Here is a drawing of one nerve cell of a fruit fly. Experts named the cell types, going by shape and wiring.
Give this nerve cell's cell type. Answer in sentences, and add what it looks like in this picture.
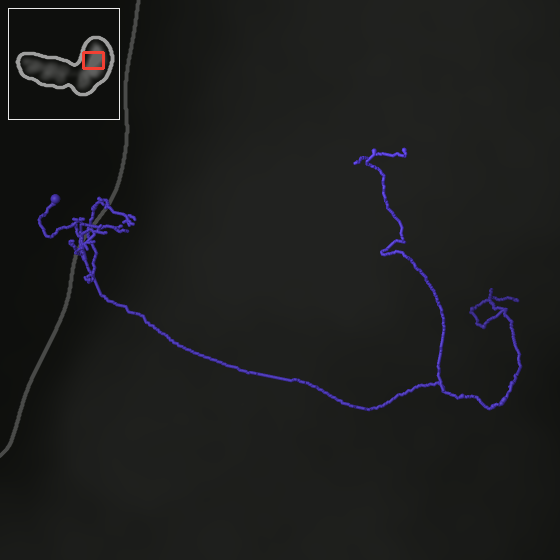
The cell type is KCab-s. Its broad class is central-brain intrinsic neuron. As drawn here it is wider than it is tall.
